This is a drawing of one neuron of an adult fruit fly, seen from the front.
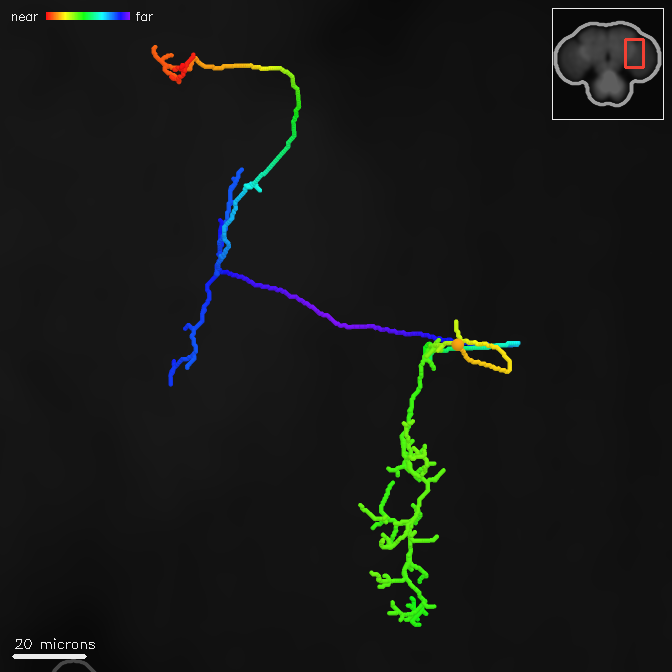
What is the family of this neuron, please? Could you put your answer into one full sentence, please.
It is MeTu which is the family of the neuron.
